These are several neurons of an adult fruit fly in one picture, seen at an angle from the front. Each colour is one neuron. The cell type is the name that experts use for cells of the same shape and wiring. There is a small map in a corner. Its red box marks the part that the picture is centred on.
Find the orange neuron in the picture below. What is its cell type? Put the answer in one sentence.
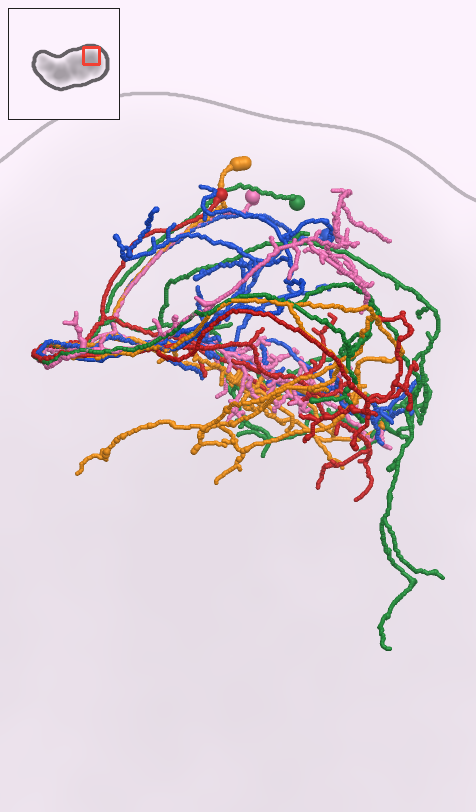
The cell type is LHPV5b3.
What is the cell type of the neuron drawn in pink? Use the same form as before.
The cell type is LHPV5b2.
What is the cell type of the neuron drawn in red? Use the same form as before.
The cell type is LHPV5c3.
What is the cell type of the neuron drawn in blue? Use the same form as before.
The cell type is LHPV5b1.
